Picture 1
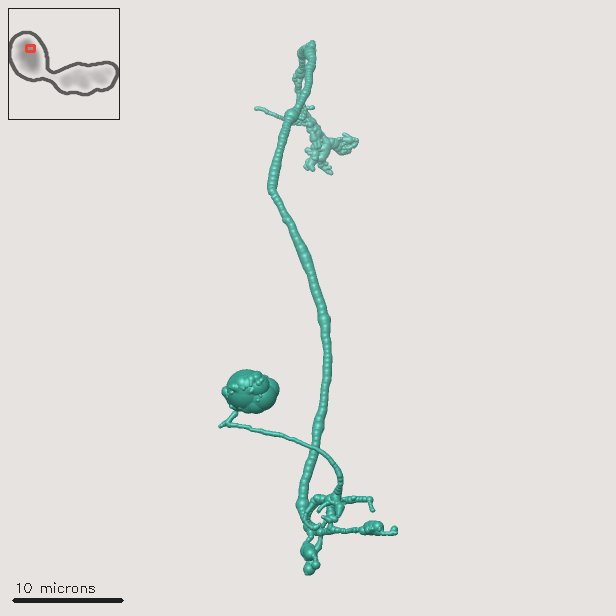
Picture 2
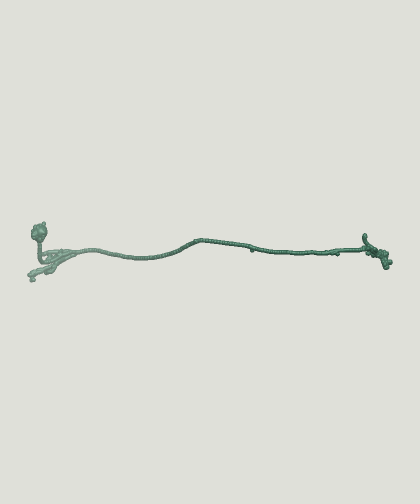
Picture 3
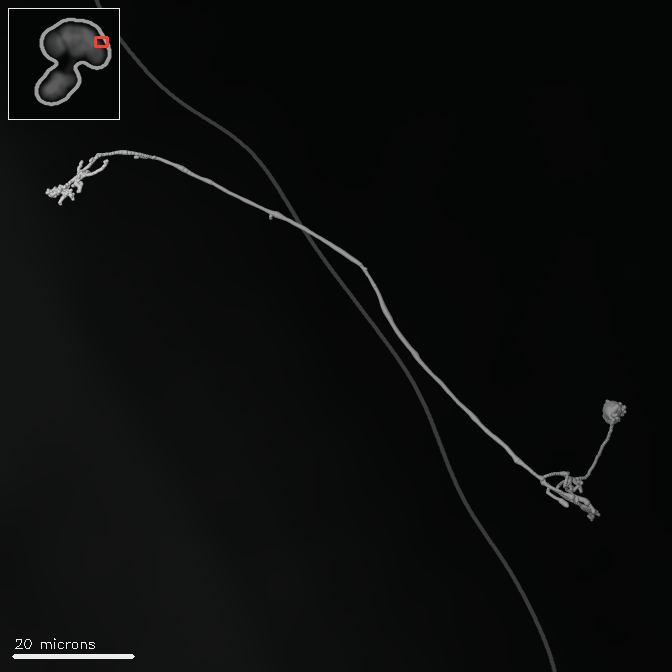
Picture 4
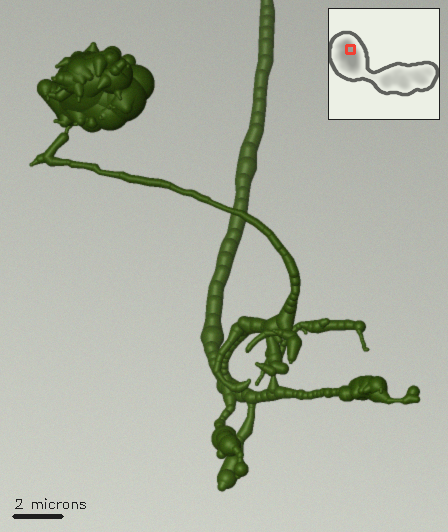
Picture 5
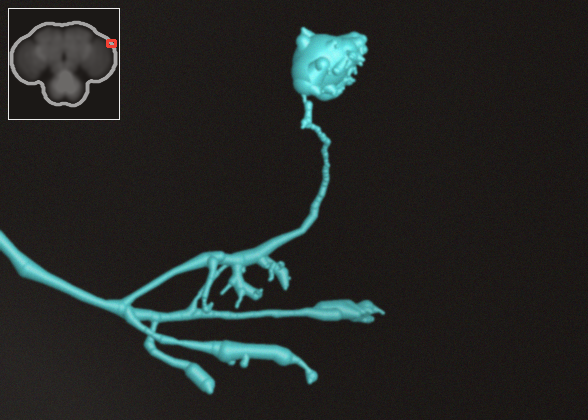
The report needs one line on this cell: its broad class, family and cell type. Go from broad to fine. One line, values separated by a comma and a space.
optic-lobe intrinsic neuron, L, L4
